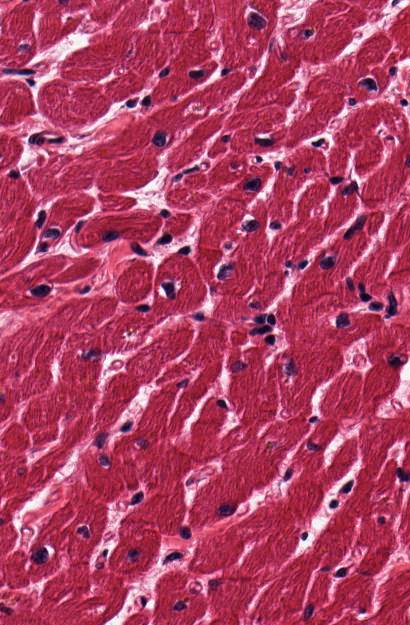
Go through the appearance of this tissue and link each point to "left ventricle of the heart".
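Muscle fibres fill the whole field, separated by narrow pale clefts. These fibres branch and join neighbouring fibres, which fits the left ventricle of the heart.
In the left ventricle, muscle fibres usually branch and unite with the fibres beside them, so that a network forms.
Between the fibres the connective tissue is scant and delicate, and no fat cells are present in the field.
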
